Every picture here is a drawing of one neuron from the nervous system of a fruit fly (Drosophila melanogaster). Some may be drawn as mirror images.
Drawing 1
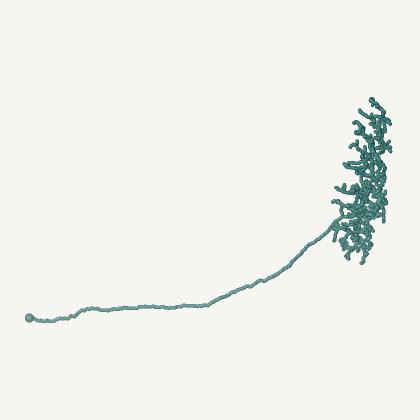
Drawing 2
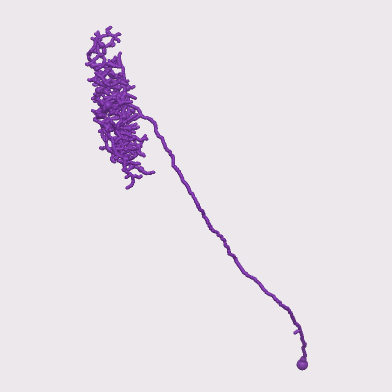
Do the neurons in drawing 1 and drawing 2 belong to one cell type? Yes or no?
yes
